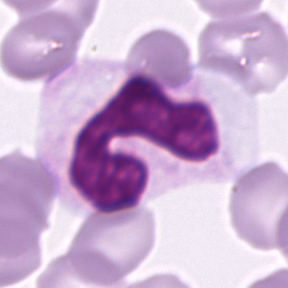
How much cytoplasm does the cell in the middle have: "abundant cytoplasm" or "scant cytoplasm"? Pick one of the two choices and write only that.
Abundant cytoplasm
